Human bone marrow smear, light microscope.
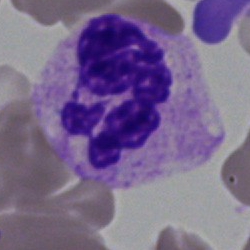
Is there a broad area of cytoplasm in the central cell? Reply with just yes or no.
Yes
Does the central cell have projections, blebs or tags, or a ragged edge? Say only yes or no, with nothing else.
No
